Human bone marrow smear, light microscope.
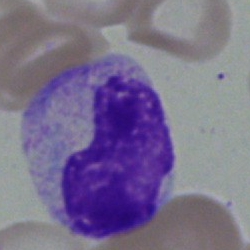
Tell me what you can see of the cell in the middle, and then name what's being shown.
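Off-centre toward the right side of the cell lies the nucleus, indented on its left so that it takes a bean shape. The cytoplasm is pale lilac-blue and dusted with fine pink-purple granules. This cell is a metamyelocyte.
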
